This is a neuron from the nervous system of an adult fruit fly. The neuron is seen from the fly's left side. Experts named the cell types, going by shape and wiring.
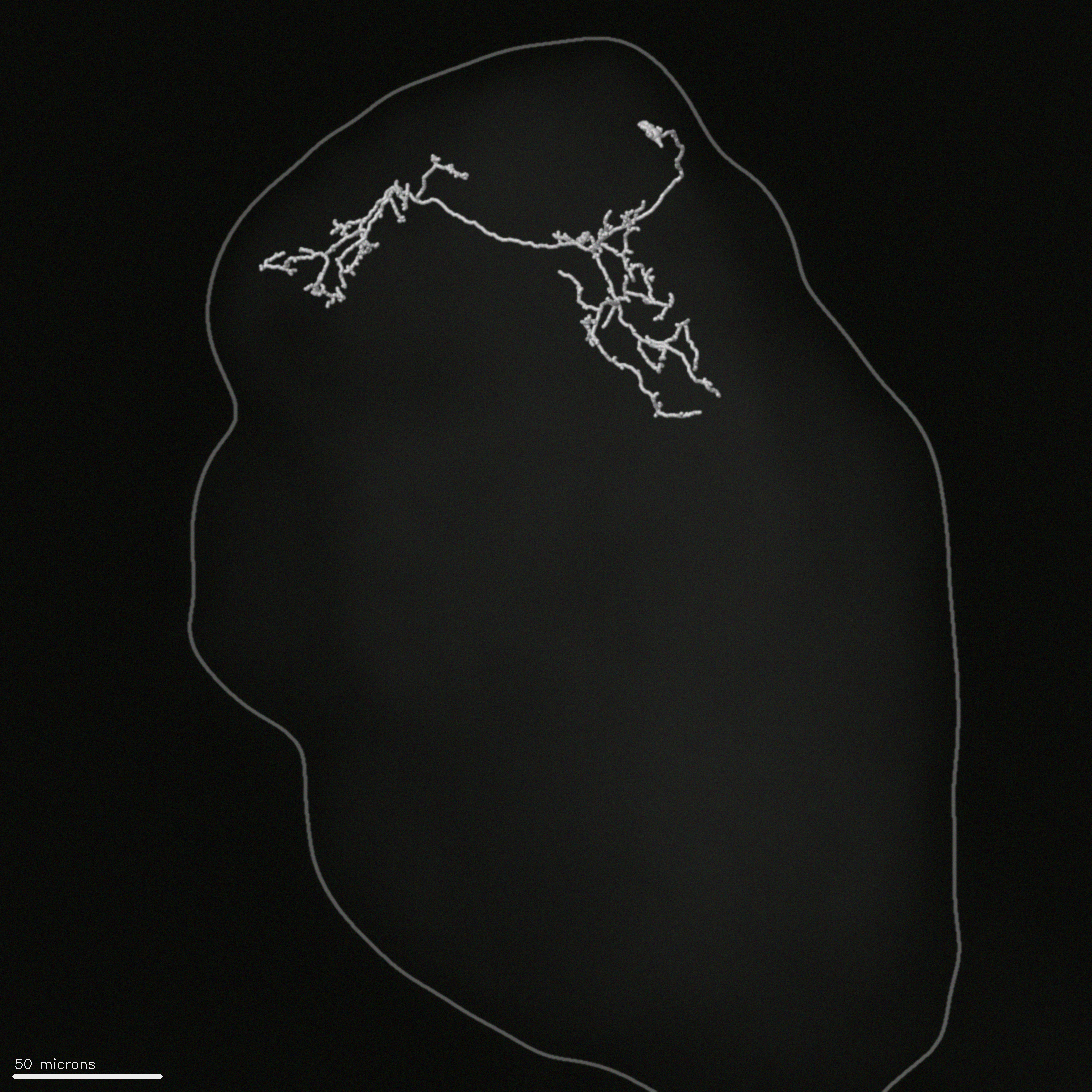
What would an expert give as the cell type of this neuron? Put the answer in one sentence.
The cell type is LHPD2c2.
